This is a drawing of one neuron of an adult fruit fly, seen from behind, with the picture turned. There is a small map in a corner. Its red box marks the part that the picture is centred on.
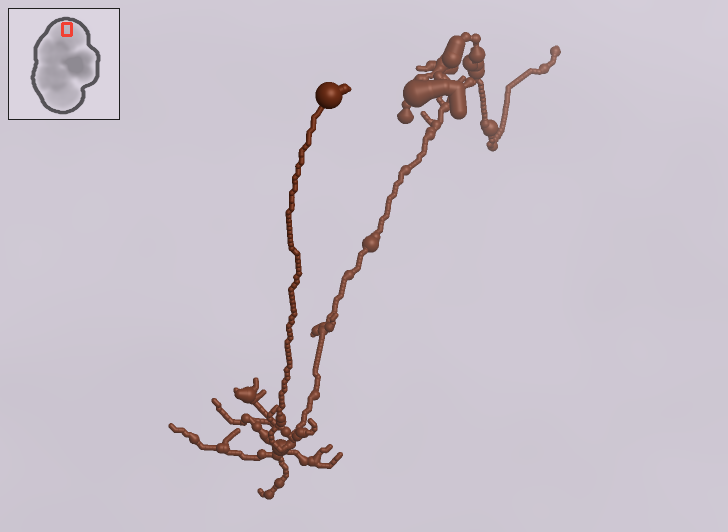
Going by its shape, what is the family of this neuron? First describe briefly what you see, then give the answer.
Its cell body lies at the top of the picture. In this view it is about as wide as it is tall. It is an optic-lobe intrinsic neuron. The family is C.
